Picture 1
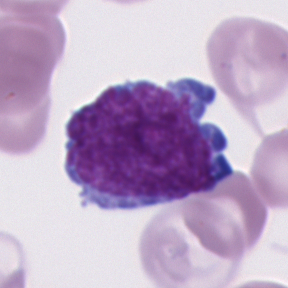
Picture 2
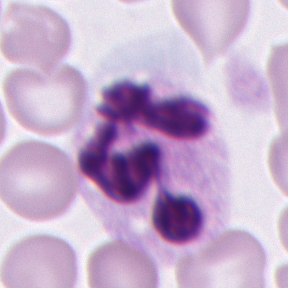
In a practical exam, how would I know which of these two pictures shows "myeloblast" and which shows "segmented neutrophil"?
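The myeloblast is in picture 1, and the segmented neutrophil is in picture 2. Begin with the nucleus: in picture 1 it is one mass with no lobes and fills about 80% of the cell's area, while in picture 2 it is split into several separate lobes held together by thin strands. Those lobes in picture 2 have dark purple, densely clumped chromatin and show no nucleoli.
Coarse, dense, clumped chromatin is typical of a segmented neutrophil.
Now compare the cytoplasm, which is blue in picture 1 but pale pinkish lilac in picture 2.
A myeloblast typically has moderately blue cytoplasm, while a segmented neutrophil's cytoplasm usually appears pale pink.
The granules differ as well: picture 1 shows none, whereas picture 2 holds fine, faint lilac granules.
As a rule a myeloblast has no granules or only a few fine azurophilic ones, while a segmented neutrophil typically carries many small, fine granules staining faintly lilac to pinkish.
Finally, notice the outline in picture 1: it is irregular, with knobby bulges along the right side, rounded blue blebs of cytoplasm at the upper right edge, and a frayed, fuzzy margin at the lower left.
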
